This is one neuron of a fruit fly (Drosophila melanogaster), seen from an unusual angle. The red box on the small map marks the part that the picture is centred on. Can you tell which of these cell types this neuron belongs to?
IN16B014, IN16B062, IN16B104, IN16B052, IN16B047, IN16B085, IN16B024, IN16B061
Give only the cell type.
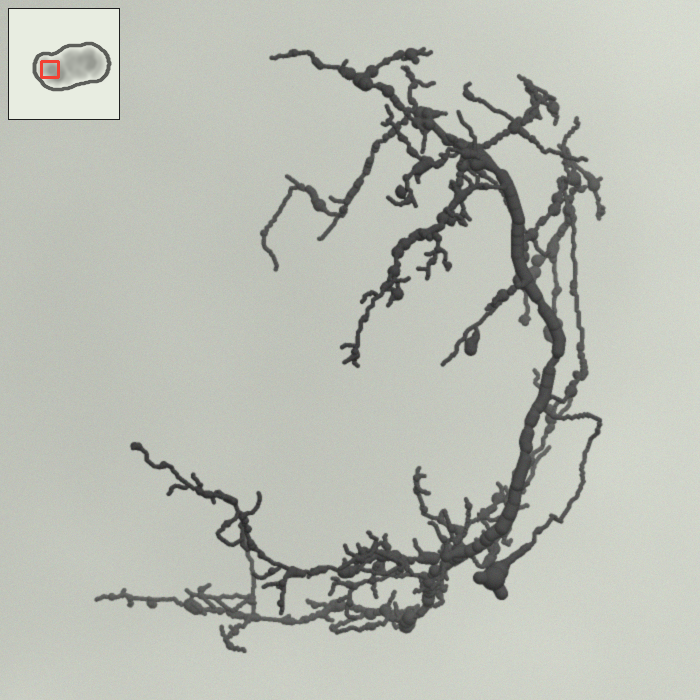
IN16B052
